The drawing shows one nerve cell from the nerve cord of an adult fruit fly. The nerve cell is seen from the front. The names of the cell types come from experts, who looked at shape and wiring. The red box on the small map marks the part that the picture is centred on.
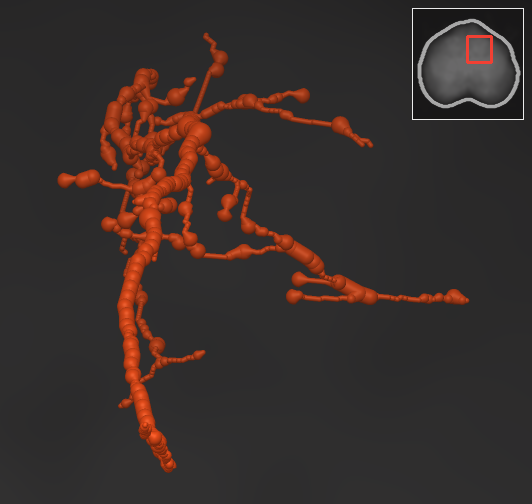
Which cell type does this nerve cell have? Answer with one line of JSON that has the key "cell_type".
{"cell_type": "DNg82"}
